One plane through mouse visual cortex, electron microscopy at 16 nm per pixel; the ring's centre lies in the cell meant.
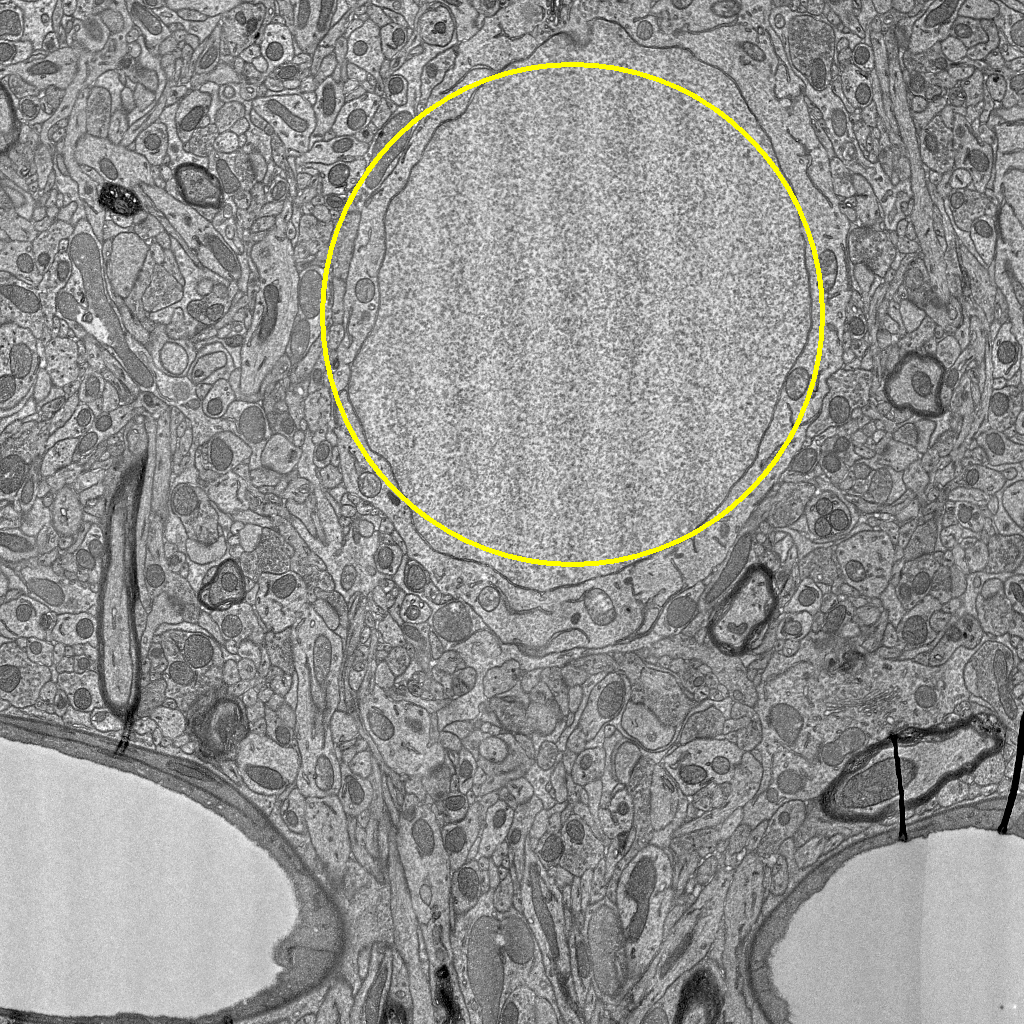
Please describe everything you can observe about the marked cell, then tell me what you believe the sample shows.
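Look along the nuclear envelope: it runs smoothly, with only gentle waves and no deep folds. Now the chromatin, pale and evenly fine, and you'll find no dark clumps along the envelope. Search for a nucleolus and you won't see one. Notice too that the rim of cytoplasm is widest below the nucleus. What we have here is an excitatory neuron.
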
